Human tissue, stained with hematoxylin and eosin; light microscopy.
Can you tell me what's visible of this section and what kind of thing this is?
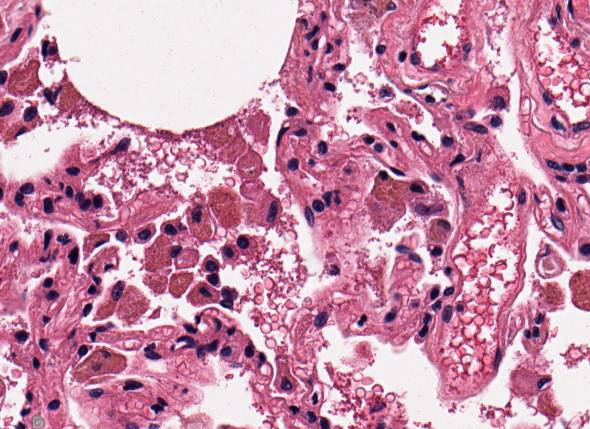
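A large, rounded, empty white space occupies the upper left corner of the field. Loose red blood cells are scattered in the airspaces of the centre and lower part. The septa carry many elongated, dark-staining nuclei along their length. No glands or cartilage are present anywhere. The section is lung.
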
